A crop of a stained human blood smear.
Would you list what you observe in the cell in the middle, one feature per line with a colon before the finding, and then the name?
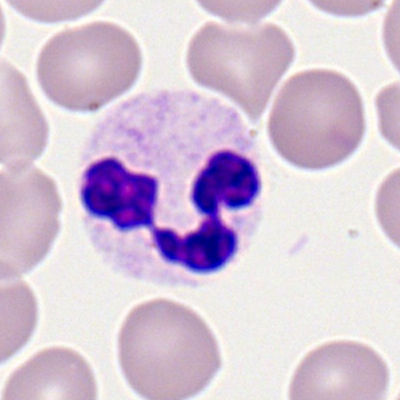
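Shape: round, with a smooth outline.
Chromatin: dense, clumped, dark purple.
Cytoplasm: filled with fine, small lilac granules.
Vacuoles: none seen in the cytoplasm.
Name: segmented neutrophil.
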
